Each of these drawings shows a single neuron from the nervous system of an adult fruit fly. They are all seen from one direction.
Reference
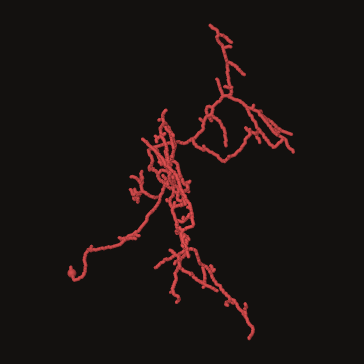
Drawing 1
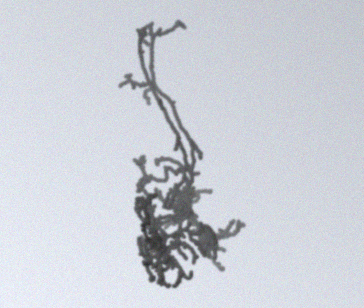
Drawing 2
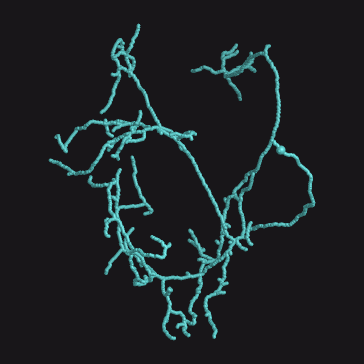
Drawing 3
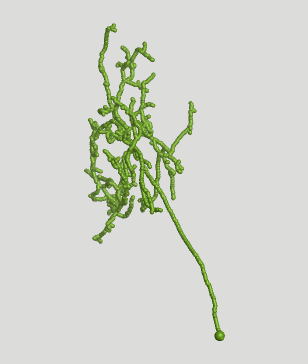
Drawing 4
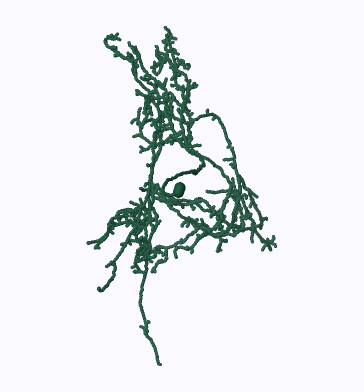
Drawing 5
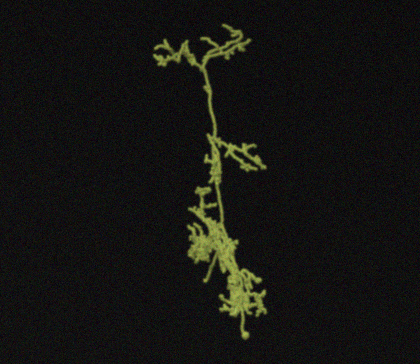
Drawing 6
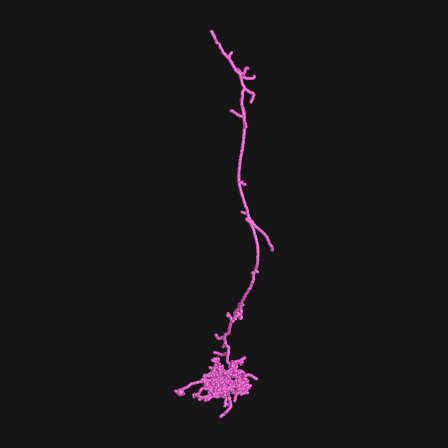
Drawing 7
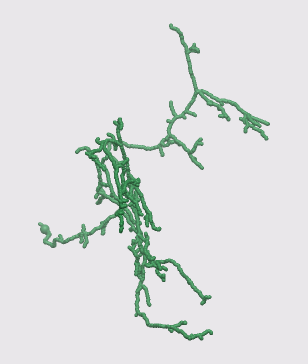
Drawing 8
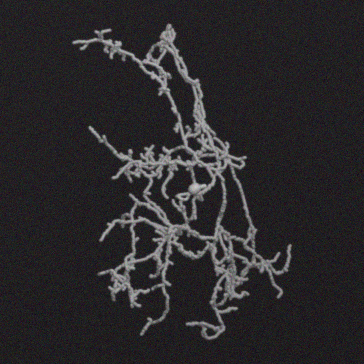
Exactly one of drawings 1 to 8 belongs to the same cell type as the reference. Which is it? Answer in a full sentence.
Drawing 7 shows a neuron of the same cell type.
